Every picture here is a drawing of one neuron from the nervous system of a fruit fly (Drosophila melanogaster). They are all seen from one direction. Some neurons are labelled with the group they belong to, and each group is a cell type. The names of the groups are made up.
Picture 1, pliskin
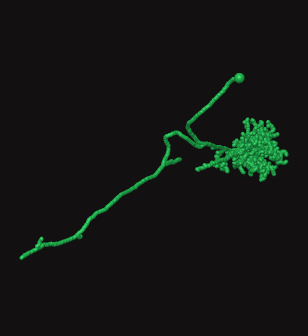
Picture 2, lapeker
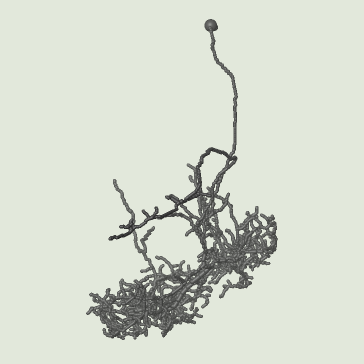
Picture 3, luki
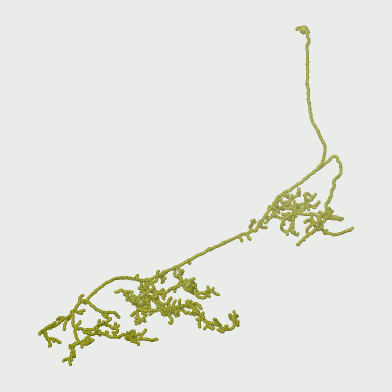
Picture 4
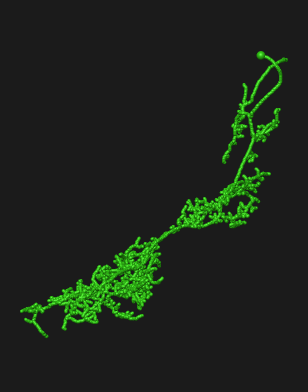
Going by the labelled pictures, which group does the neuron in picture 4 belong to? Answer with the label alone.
luki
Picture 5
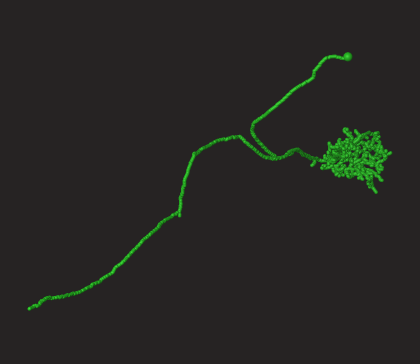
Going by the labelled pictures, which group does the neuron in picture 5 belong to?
pliskin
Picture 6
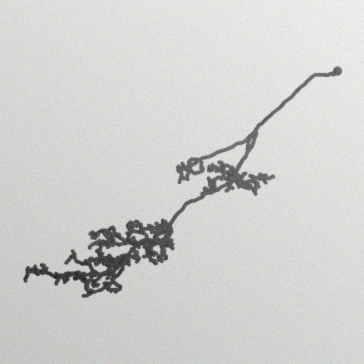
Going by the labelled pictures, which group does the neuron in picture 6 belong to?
luki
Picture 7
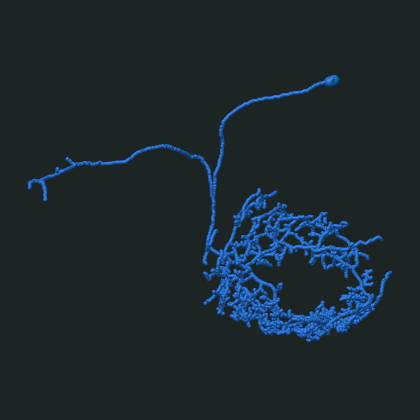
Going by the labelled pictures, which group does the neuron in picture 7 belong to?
lapeker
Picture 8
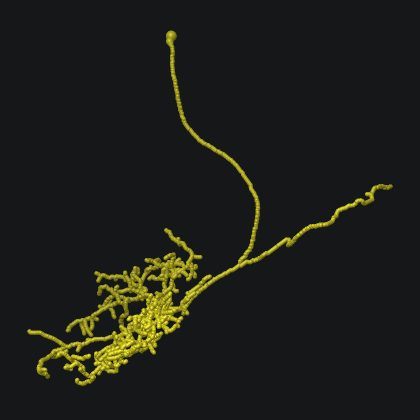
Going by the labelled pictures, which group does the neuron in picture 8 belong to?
lapeker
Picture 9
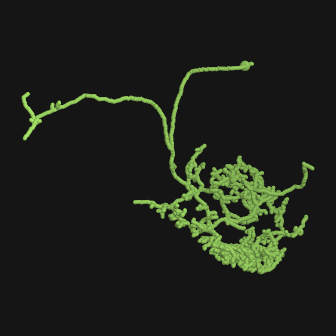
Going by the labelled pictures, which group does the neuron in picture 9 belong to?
lapeker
